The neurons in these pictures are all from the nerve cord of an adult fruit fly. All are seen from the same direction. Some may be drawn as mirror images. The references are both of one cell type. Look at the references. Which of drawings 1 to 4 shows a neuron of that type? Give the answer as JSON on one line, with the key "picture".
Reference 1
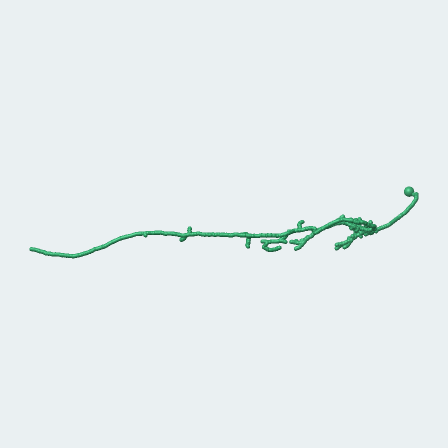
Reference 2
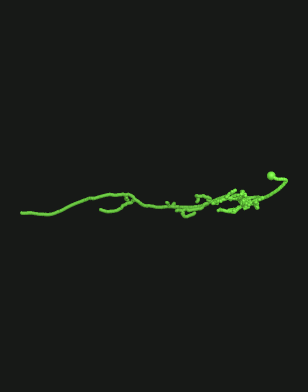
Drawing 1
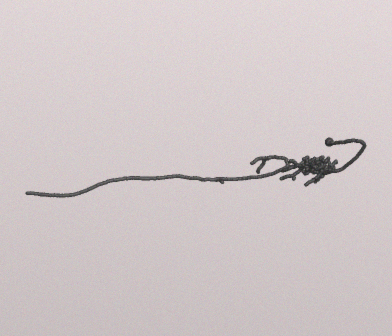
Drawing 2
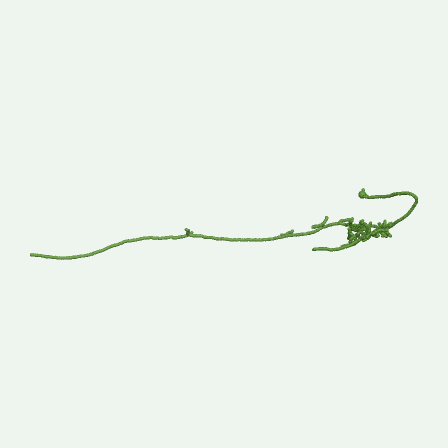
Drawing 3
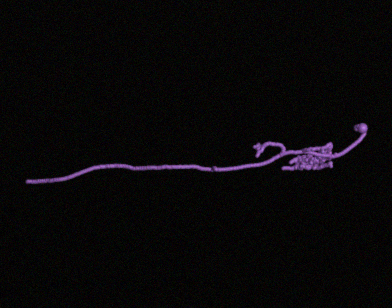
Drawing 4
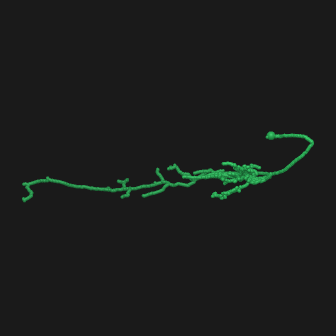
{"picture": 4}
